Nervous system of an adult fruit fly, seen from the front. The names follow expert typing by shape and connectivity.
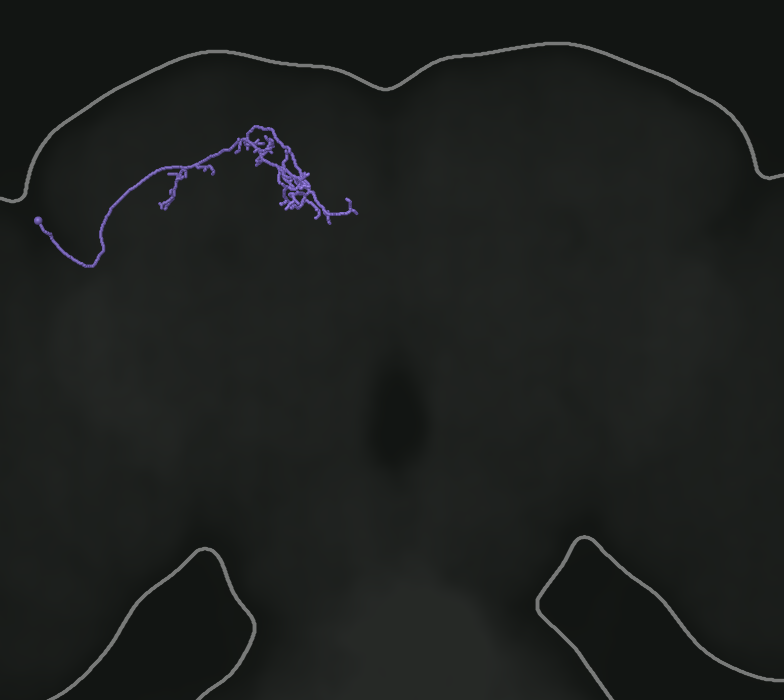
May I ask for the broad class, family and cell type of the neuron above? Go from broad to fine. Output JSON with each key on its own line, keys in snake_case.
{
 "broad_class": "central-brain intrinsic neuron",
 "family": "hemilineage SIPa1_ventral",
 "cell_type": "SIP011"
}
